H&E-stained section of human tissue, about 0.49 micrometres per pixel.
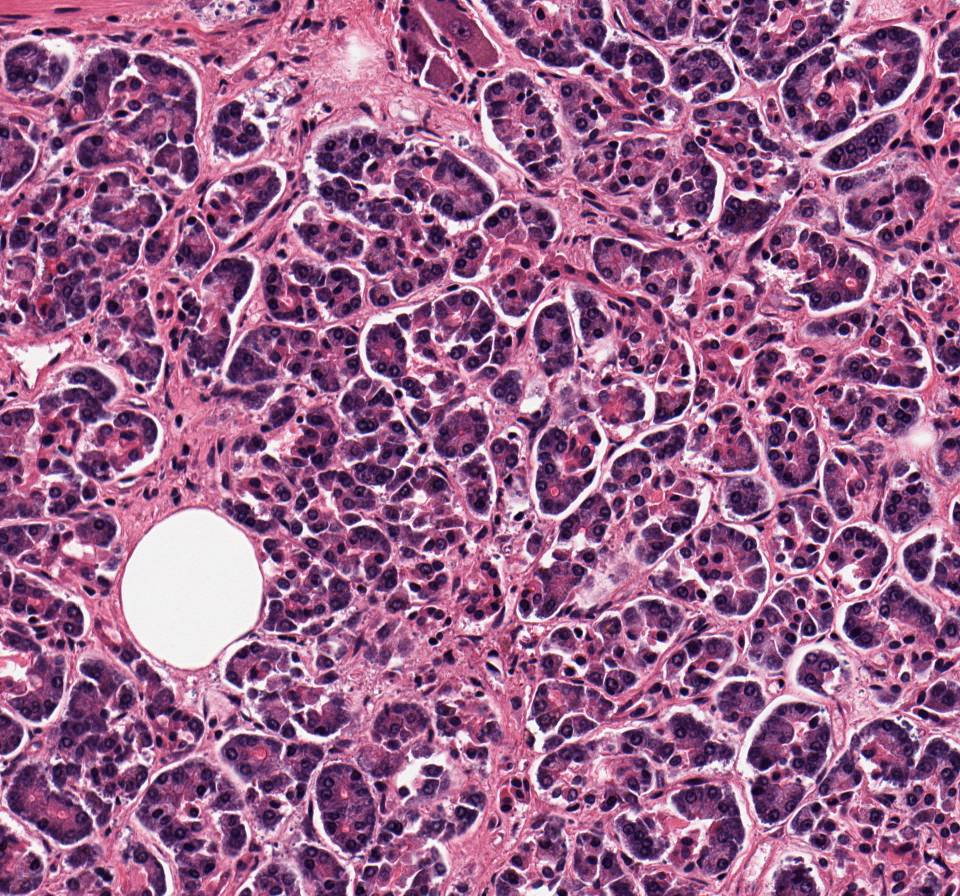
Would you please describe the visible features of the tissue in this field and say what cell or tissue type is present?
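Gland cells with round dark nuclei placed toward the outer edge of each unit. Cytoplasm dense and purple-pink, not clear. Thin strands of pink fibrous stroma with slender nuclei between the glandular units. One large round empty space at the left, lower half. Tissue: pancreas.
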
